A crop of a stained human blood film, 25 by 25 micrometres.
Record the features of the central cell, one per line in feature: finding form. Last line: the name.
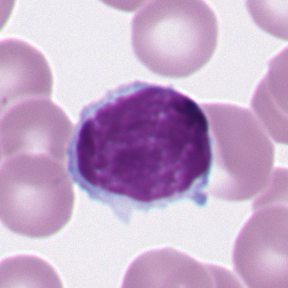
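Nucleus: fills almost the whole cell
Nuclear size: about 12 by 10 micrometres
Nuclear outline: oval
Chromatin: dense, dark purple, coarsely clumped
Cytoplasm: only a thin rim, pale blue
Cytoplasmic tag: small and pale, projecting downward from the lower edge
Name: typical lymphocyte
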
